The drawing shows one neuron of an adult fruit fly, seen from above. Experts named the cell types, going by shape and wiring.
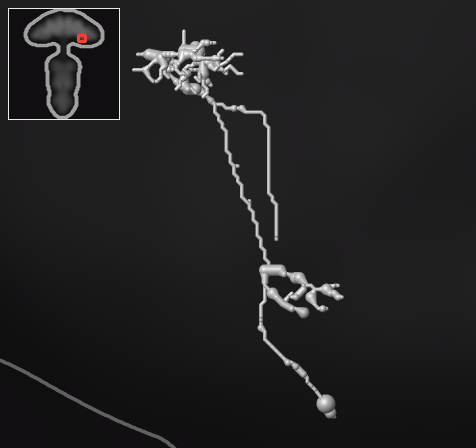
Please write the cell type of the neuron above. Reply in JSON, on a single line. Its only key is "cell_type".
{"cell_type": "T5d"}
